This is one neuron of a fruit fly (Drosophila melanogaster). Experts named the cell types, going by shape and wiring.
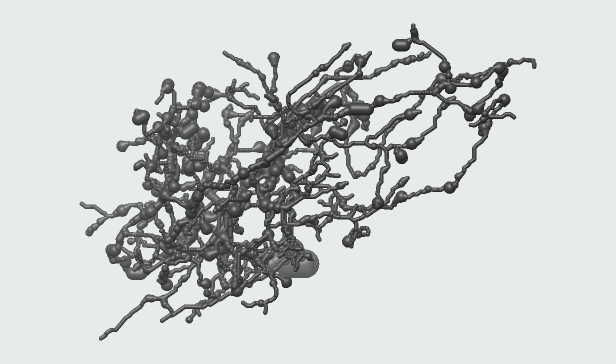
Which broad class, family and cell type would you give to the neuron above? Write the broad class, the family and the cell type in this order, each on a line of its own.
central-brain intrinsic neuron
hemilineage TRdl_b
PRW064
